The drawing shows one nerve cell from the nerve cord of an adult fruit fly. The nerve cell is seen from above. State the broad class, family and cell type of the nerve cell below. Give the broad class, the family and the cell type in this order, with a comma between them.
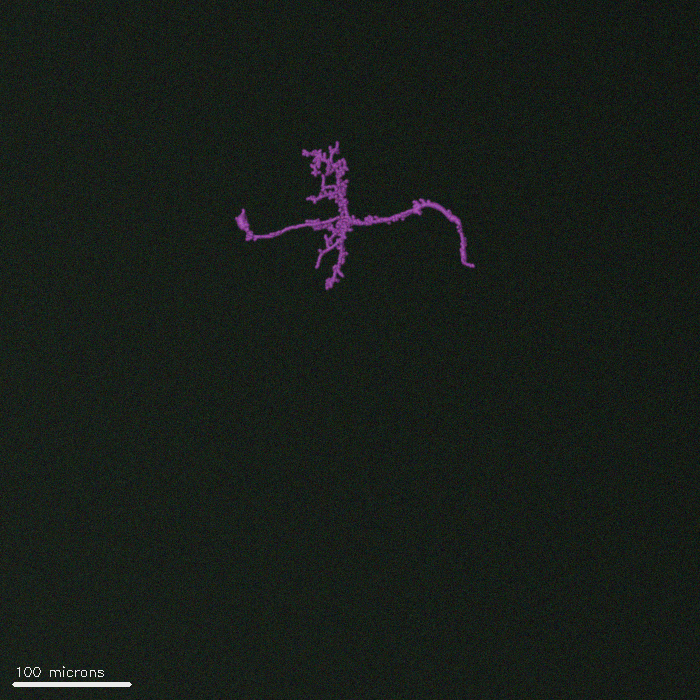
efferent neuron of the nerve cord, hemilineage 18B, PSI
